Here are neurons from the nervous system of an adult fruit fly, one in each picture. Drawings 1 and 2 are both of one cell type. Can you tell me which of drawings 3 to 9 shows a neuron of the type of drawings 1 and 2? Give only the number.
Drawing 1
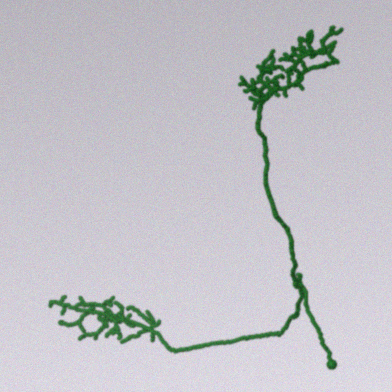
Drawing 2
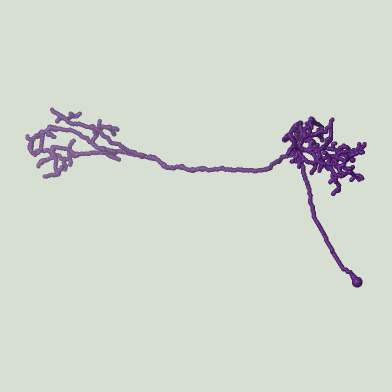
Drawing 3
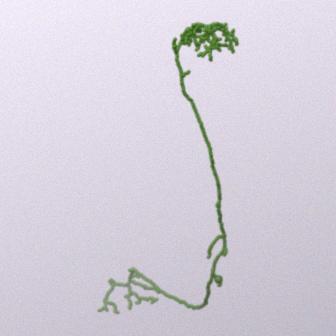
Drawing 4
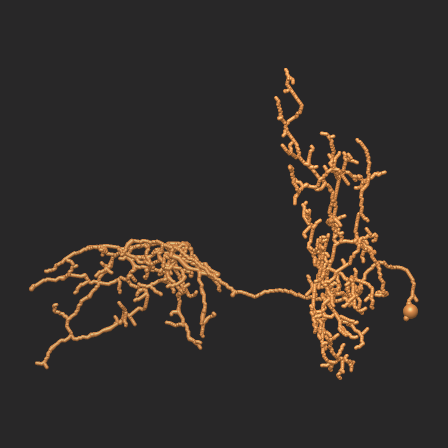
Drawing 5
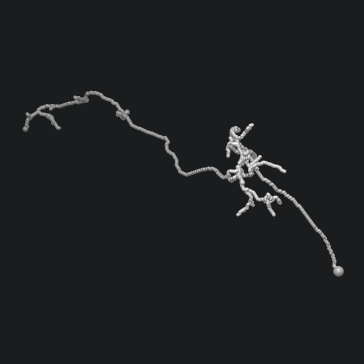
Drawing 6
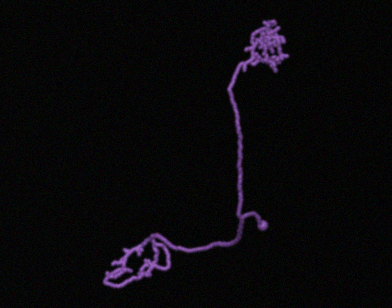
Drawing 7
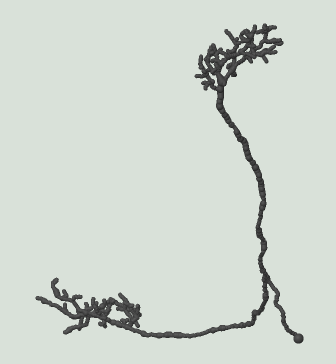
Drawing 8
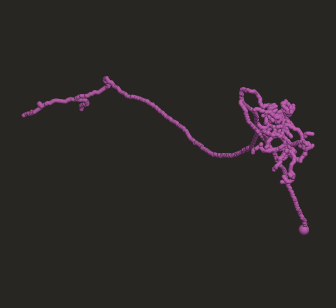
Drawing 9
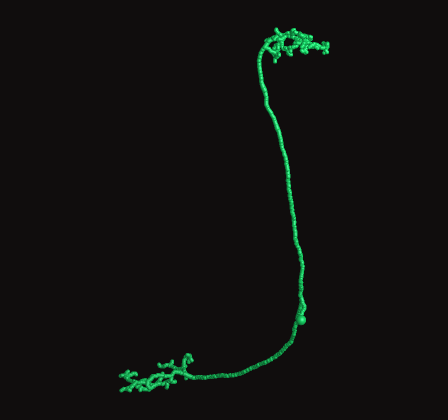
7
